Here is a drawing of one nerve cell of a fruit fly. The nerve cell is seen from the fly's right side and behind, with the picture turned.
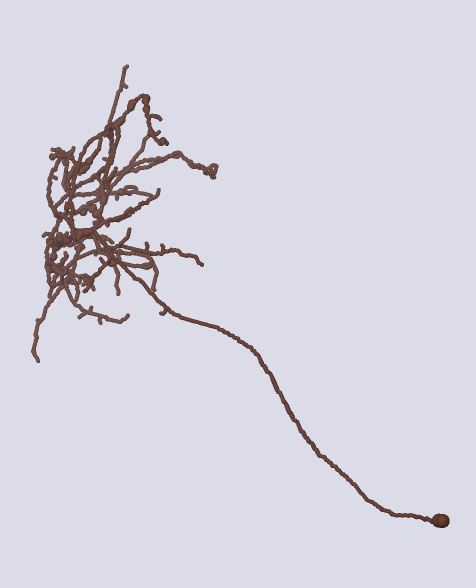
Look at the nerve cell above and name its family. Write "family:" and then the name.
family: hemilineage 03B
